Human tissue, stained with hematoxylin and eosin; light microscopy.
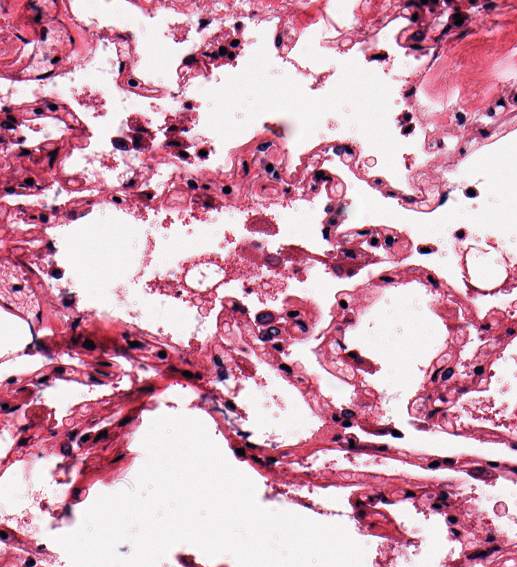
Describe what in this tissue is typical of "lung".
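Across the whole field, thin branching pink septa make a lacy meshwork around large empty spaces, which fits lung.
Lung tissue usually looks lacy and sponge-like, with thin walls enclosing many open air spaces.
Along the septal edges lie flattened cells with small dark nuclei.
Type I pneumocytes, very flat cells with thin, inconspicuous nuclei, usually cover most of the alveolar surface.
The lining cells here are flat in the same way. The upper right holds a patch of dense, smooth pink collagen-like tissue; no glands appear.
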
